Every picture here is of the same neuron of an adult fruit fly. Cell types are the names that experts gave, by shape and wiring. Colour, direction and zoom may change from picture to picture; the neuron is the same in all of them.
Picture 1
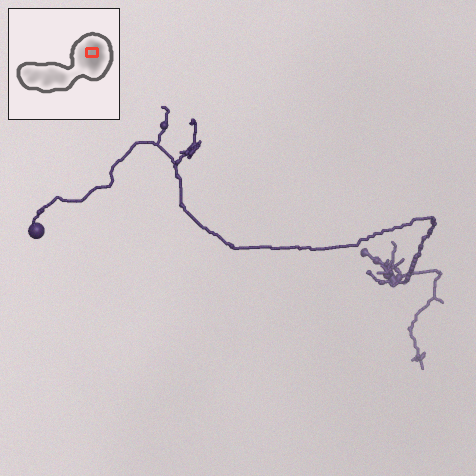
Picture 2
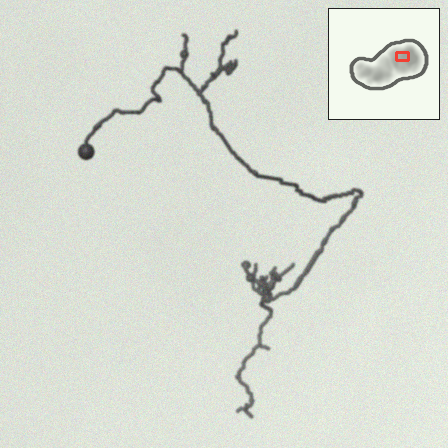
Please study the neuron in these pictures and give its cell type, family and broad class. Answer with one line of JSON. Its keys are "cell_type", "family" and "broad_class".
{"cell_type": "PFNp_d", "family": "class CX", "broad_class": "central-brain intrinsic neuron"}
